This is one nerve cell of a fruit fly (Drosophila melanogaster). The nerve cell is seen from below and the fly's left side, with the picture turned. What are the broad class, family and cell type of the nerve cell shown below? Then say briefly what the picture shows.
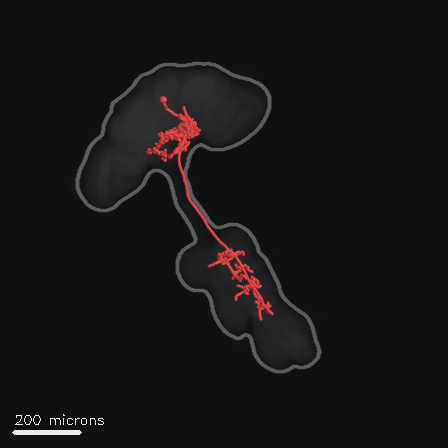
It is a descending neuron. The family is DNbe. Its cell type is DNbe005. It reaches both the brain and the nerve cord, passing through the neck. From top to bottom in the picture it spans about 700 microns.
